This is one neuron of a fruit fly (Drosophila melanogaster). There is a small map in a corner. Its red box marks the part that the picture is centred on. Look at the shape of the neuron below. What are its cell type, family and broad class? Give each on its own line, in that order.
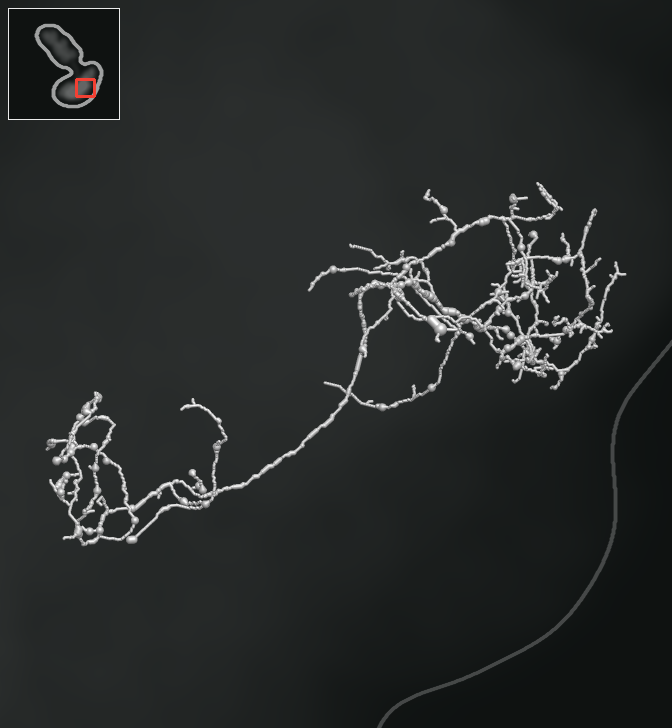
AVLP026
hemilineage SLPal2
central-brain intrinsic neuron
